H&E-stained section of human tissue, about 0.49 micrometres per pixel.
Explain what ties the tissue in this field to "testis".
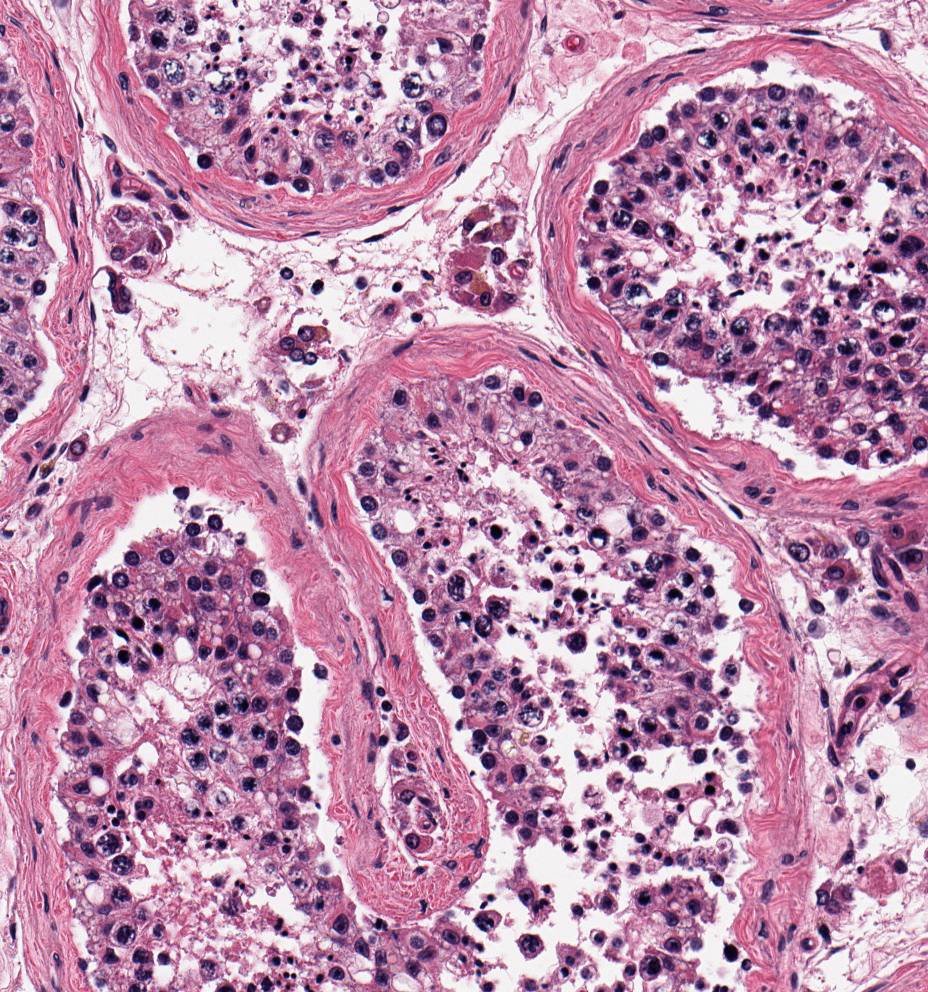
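Testis. Tubules each bounded by thick pink, wavy, layered collagen band with flattened spindle-shaped nuclei.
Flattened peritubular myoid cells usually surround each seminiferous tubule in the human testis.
Flattened wall nuclei fit this. Within tubules: scattered larger cells, nuclei with coarse, clumped, thread-like chromatin. Small clear round vacuoles among cells, most evident in lower-left tubule. Top centre interstitium: small clusters of cells with abundant pink cytoplasm, golden-brown pigment.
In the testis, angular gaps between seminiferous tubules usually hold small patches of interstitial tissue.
Interstitial site of clusters fits.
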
